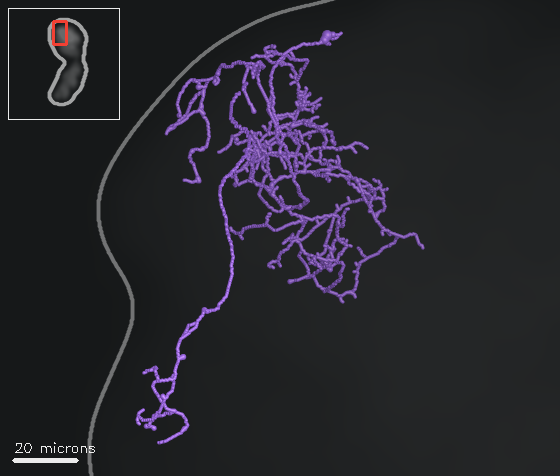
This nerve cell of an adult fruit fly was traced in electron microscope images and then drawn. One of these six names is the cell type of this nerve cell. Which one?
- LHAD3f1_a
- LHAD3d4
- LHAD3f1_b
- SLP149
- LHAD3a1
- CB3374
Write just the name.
LHAD3a1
